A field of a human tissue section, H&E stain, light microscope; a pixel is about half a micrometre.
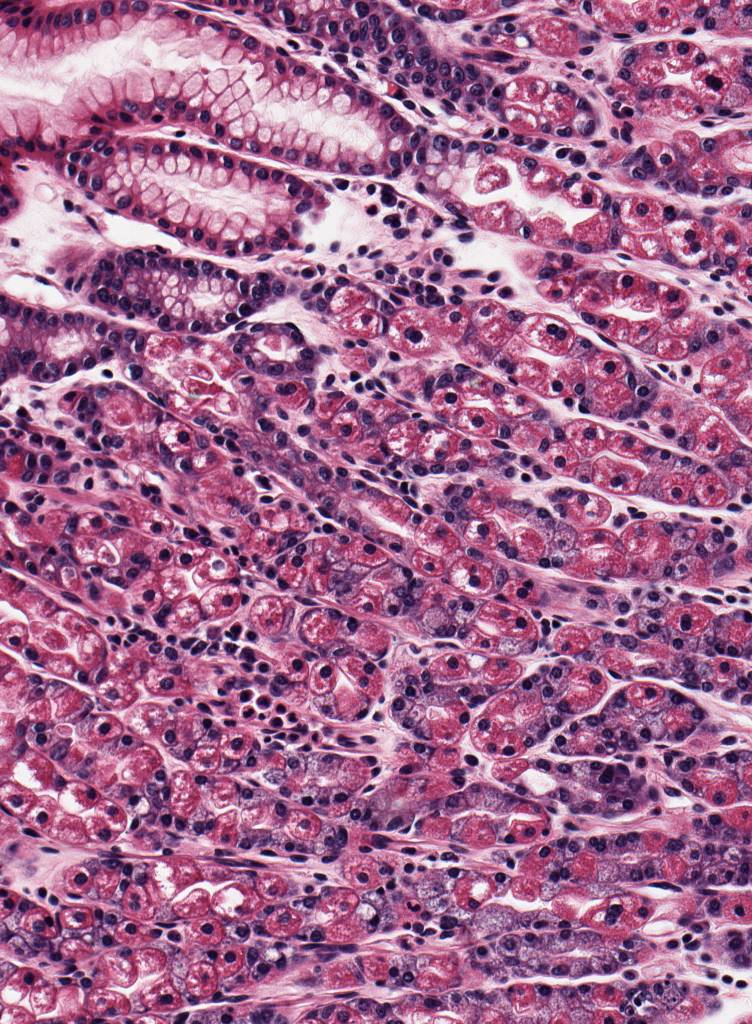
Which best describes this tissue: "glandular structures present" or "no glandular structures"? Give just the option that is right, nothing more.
Glandular structures present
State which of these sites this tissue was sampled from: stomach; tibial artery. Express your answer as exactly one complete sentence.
This piece of tissue was sampled from the stomach.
